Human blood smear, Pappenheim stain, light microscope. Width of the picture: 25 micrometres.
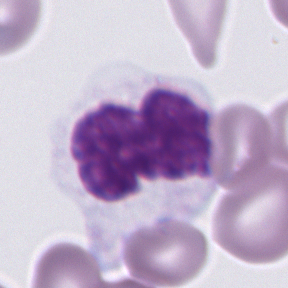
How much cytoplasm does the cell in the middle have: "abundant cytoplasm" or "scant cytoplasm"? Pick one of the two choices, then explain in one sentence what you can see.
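Abundant cytoplasm. The cytoplasm is abundant and very pale greyish-blue.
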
